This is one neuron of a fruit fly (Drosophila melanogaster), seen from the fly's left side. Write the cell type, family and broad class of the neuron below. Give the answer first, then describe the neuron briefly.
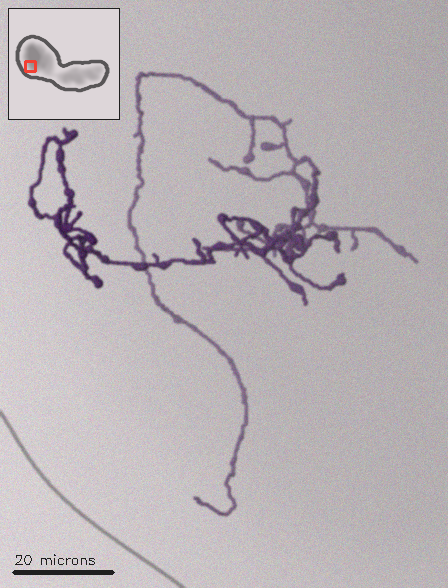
It is of cell type PhG15. The name of its family is class gustatory. This is a sensory neuron entering the brain. The drawing shows no cell body. From top to bottom in the picture it spans about 90 microns.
